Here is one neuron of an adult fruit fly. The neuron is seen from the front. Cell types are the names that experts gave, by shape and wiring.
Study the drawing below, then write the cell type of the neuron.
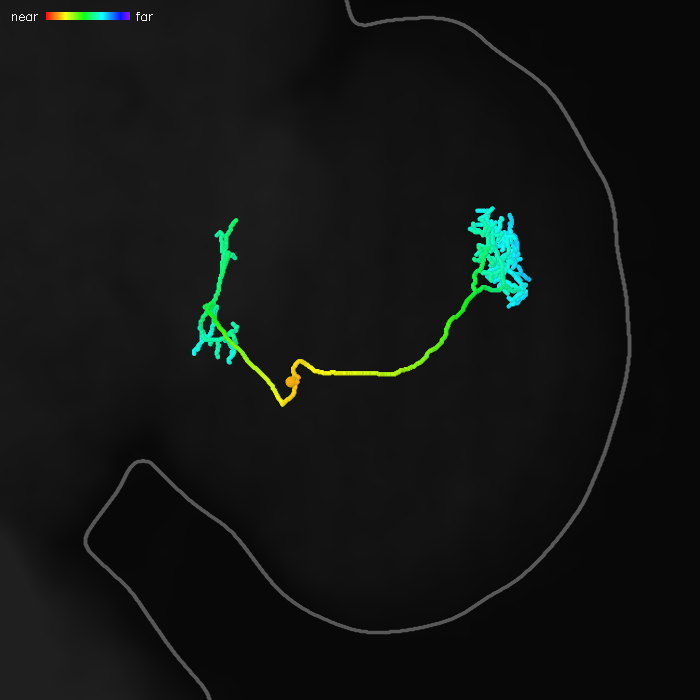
MeLo7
